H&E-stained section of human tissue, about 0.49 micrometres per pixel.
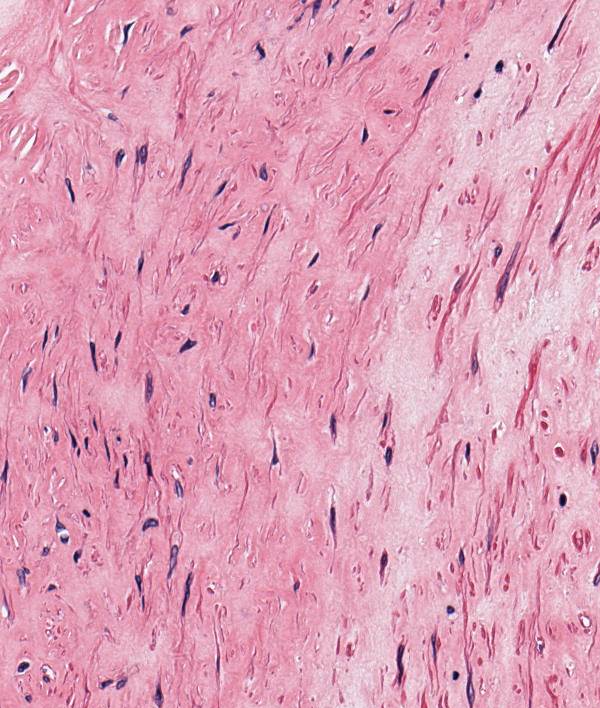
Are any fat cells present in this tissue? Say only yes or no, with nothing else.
No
